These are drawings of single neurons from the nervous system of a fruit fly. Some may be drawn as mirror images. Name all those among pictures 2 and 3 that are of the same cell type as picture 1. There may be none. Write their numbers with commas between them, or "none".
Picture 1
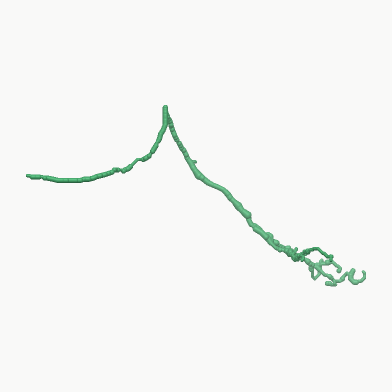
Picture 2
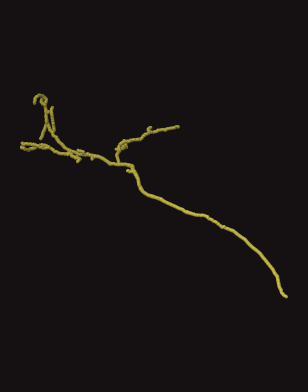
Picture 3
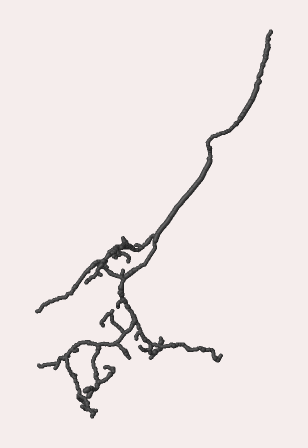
2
